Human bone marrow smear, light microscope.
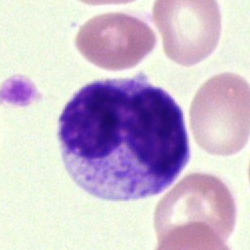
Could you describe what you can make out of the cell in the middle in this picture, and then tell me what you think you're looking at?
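Taking the nucleus first, its chromatin is dense and dark purple, and no nucleoli are visible. Turning then to the cytoplasm, fine purple granules are scattered through it, and it shows no vacuoles. The cell is a band neutrophil.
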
